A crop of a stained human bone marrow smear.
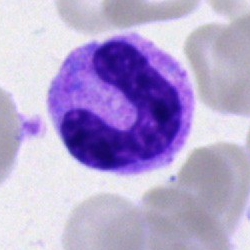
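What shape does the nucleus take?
Look closely: a thick curved band, bent into a U that opens toward the left.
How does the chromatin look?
Dark purple and clumped.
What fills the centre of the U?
Pale pinkish-lilac cytoplasm, holding fine, faint lilac granules.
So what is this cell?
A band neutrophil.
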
